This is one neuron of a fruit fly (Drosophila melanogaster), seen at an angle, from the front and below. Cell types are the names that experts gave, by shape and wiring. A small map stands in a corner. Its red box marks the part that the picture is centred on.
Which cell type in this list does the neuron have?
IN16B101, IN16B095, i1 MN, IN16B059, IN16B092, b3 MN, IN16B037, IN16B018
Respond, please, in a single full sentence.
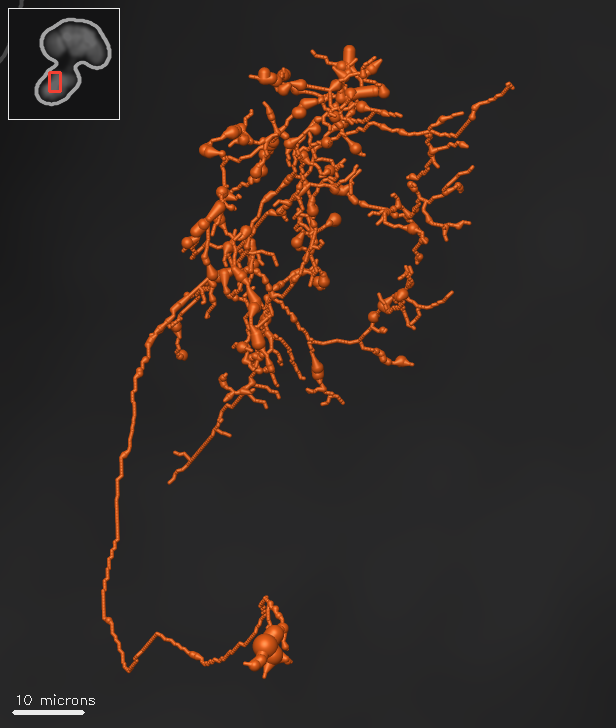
This neuron is recognized as the cell type IN16B092.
